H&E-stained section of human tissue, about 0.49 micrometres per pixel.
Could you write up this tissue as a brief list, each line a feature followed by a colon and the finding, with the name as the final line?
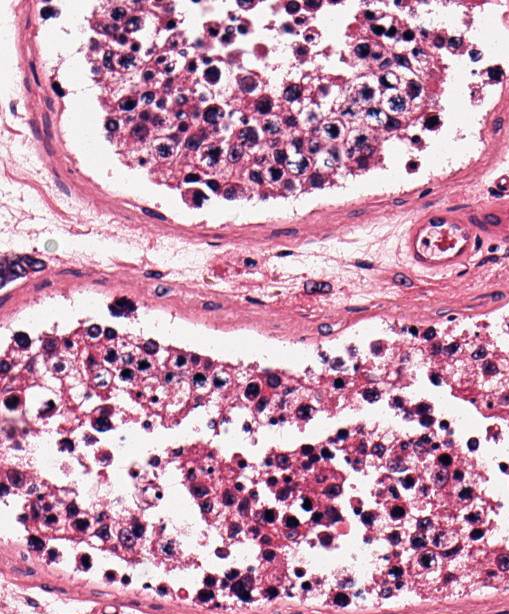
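Layout: two rounded tubular units at top and bottom, separated by a roughly horizontal band of stroma across the middle
Stroma: pale pink loose fibrous tissue, few elongated nuclei
Wall: thin, of flattened cells with elongated nuclei, around each unit
Contents: loosely arranged round cells with round, darkly stained nuclei
Name: testis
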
